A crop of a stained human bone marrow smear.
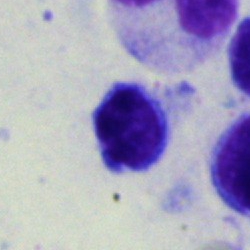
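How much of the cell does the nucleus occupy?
Nearly all of it, leaving almost no visible cytoplasm.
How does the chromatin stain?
Dense, dark purple, with no granules visible anywhere in the cell.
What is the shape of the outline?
Slightly angular, not a smooth circle.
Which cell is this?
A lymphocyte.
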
